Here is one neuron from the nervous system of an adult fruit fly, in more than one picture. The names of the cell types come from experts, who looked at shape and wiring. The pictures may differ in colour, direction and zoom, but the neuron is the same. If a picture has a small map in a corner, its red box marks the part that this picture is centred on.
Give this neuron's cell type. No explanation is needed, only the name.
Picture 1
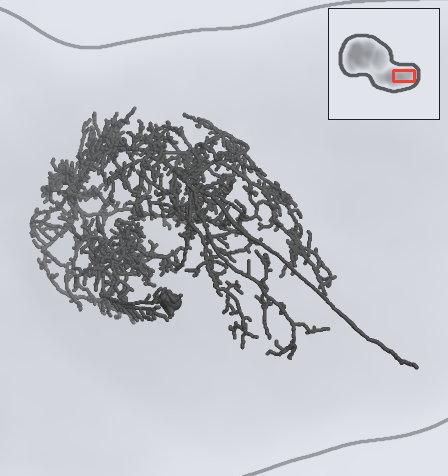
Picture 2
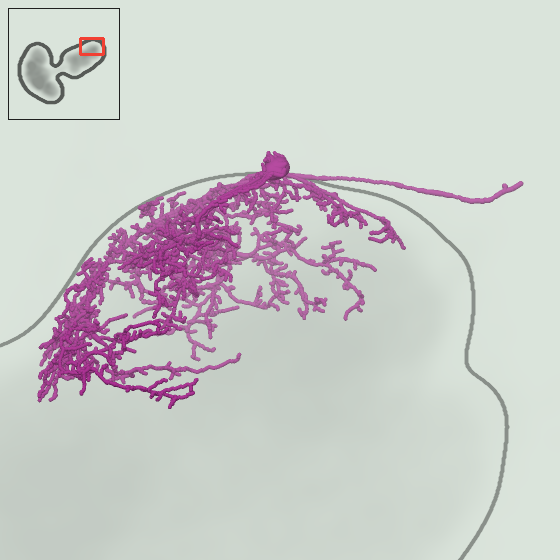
Sternal anterior rotator MN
